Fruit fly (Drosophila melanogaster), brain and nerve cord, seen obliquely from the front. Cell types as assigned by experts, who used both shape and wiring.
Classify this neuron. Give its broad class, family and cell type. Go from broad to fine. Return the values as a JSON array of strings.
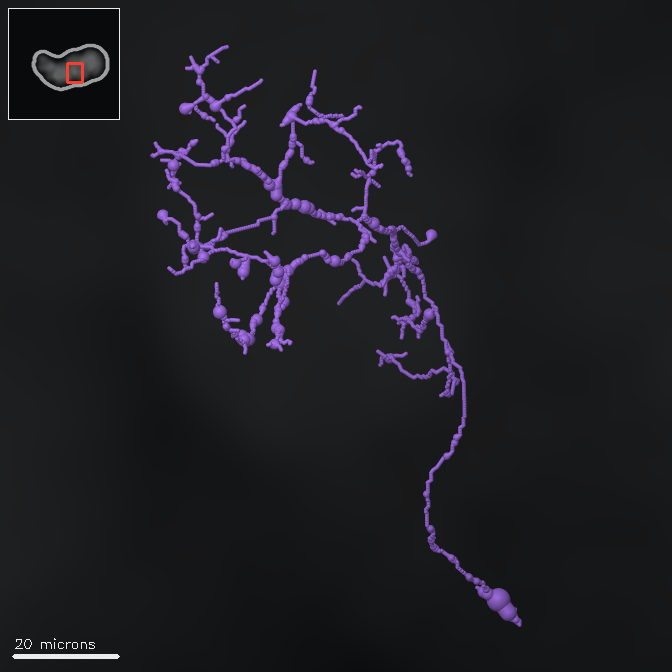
["central-brain intrinsic neuron", "hemilineage LB3", "CB2912"]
